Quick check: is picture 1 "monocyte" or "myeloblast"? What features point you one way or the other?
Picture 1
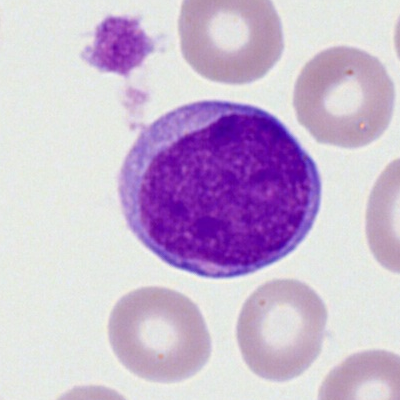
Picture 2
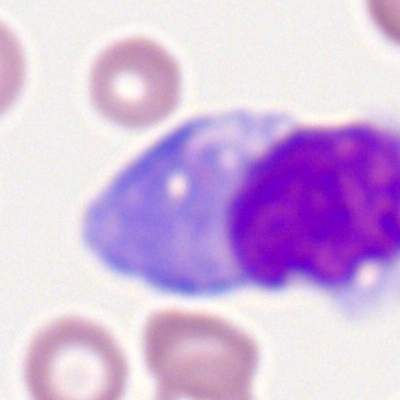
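Picture 1 shows a myeloblast, and picture 2 shows a monocyte. Look first at how much cytoplasm each cell has: in picture 1 the nucleus fills most of the cell and leaves only a narrow rim of cytoplasm, widest on the left, whereas in picture 2 the cytoplasm is abundant.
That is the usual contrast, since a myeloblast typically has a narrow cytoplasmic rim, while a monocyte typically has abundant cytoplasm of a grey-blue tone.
Both cytoplasms are pale blue; in picture 1 it turns darker blue along the cell edge, and in picture 2 it is deepest blue along its left edge. Notice too that picture 2 has a few small clear vacuoles in its cytoplasm and a nucleus lying at the right side of the cell, while the cell in picture 1 has a round, smooth outline.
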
